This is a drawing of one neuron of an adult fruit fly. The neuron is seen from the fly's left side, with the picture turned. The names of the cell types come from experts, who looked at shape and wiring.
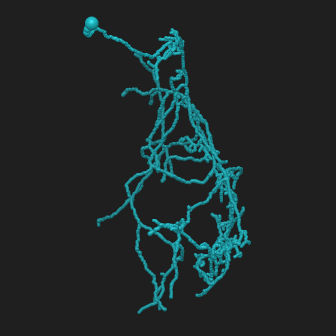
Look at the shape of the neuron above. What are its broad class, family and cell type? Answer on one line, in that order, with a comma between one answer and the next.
nerve-cord intrinsic neuron, hemilineage 12A, IN12A042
